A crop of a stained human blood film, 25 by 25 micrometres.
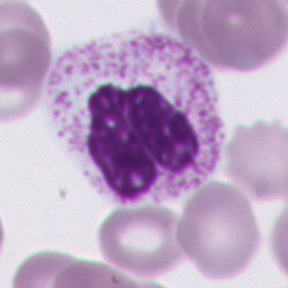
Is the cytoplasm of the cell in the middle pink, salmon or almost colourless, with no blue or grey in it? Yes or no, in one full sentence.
Yes, pink, salmon or almost colourless is the colour of its cytoplasm, with no blue or grey.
